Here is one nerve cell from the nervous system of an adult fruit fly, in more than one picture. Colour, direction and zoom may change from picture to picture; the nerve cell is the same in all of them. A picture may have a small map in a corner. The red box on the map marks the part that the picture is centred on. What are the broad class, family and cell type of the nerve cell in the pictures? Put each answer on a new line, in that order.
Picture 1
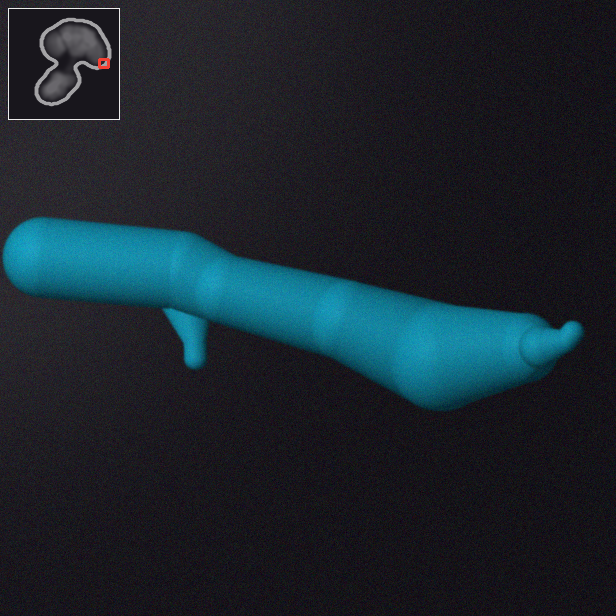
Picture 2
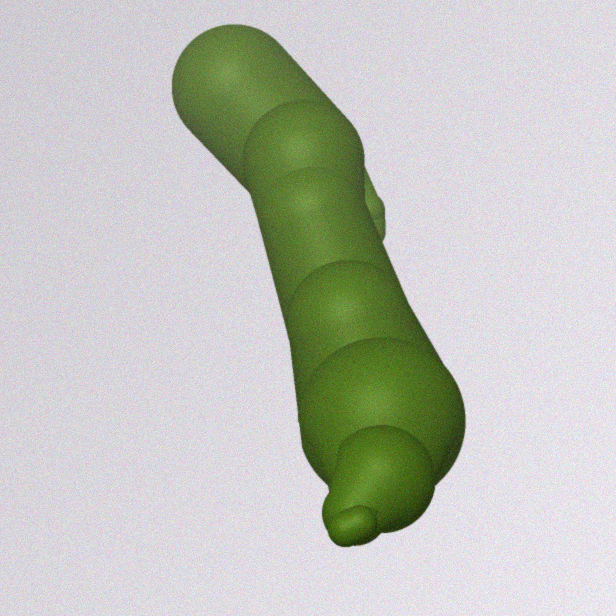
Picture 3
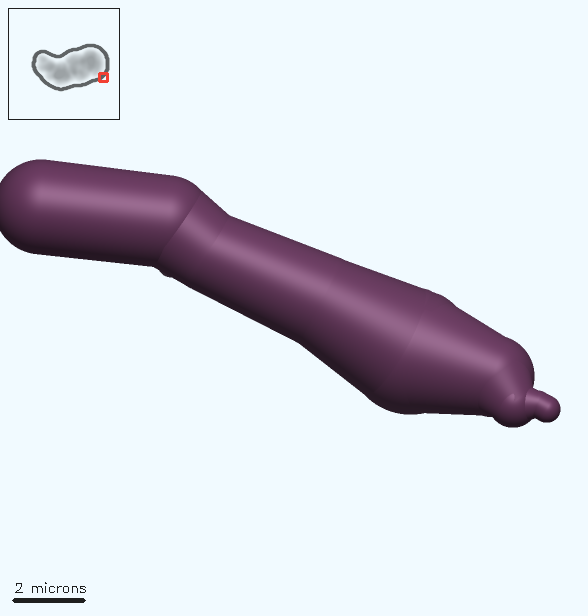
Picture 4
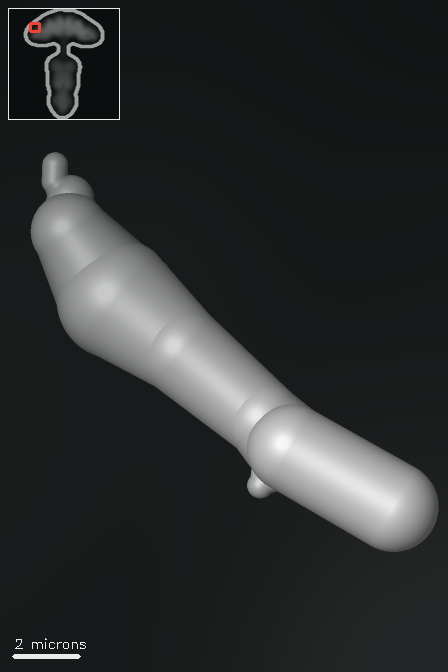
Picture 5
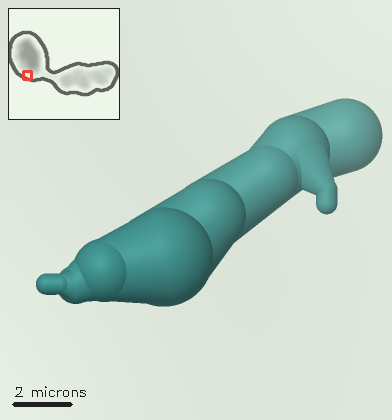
photoreceptor or other optic-lobe sensory neuron
class visual
R1-R6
